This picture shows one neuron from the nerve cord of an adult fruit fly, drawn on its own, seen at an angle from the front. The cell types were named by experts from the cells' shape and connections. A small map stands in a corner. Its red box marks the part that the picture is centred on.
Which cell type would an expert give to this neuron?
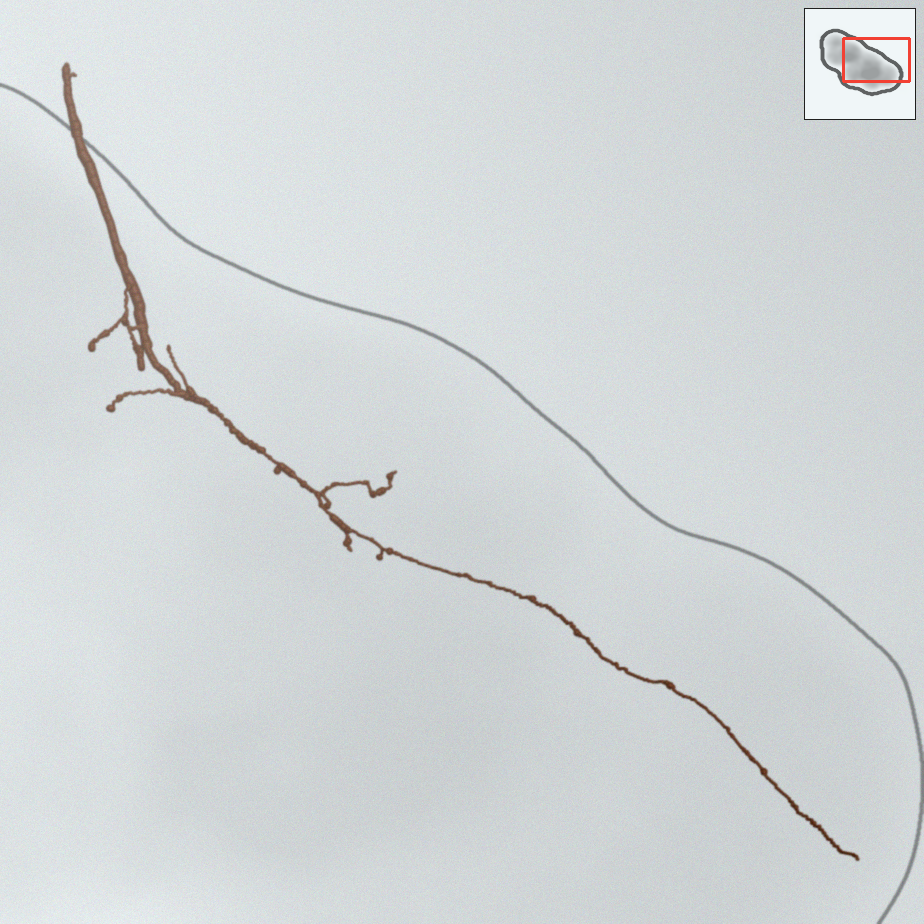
SApp08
